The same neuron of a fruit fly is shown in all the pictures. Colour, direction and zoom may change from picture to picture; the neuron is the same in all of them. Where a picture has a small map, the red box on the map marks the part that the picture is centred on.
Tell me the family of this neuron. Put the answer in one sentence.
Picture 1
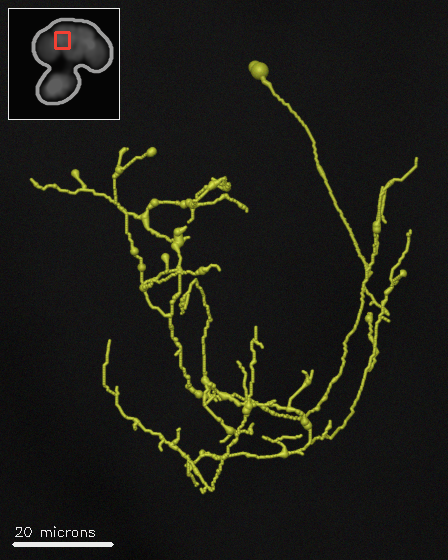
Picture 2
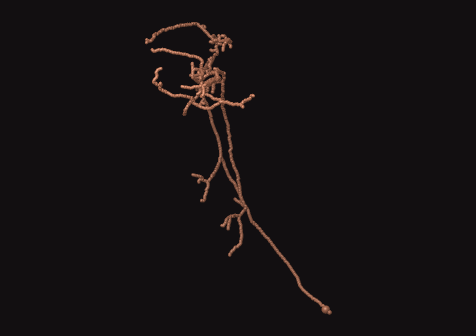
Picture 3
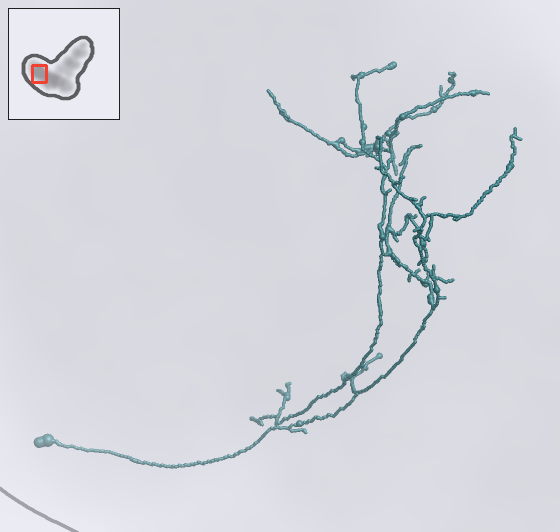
The family is hemilineage LALa1_posterior.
